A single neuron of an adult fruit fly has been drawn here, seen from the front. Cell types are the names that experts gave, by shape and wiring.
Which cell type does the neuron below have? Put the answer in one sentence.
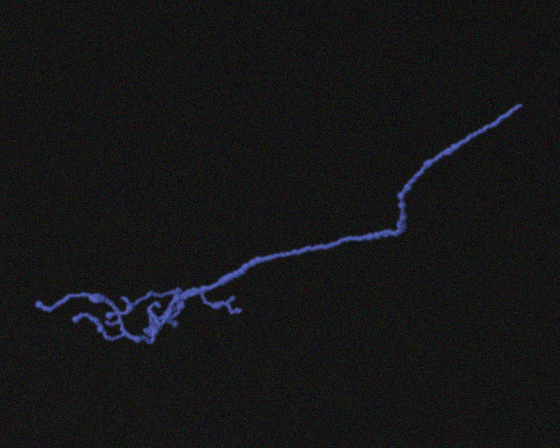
The cell type is BM.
